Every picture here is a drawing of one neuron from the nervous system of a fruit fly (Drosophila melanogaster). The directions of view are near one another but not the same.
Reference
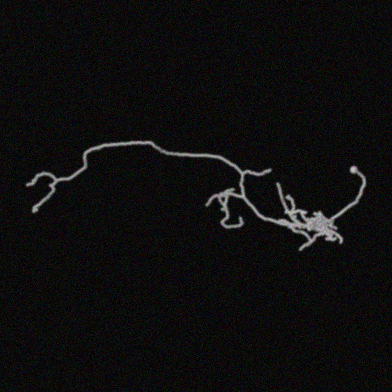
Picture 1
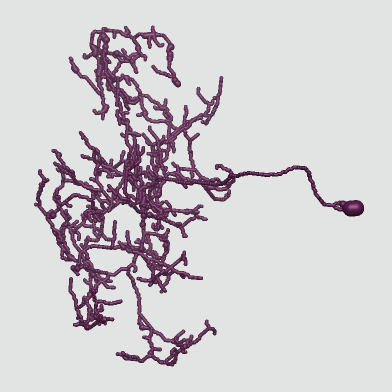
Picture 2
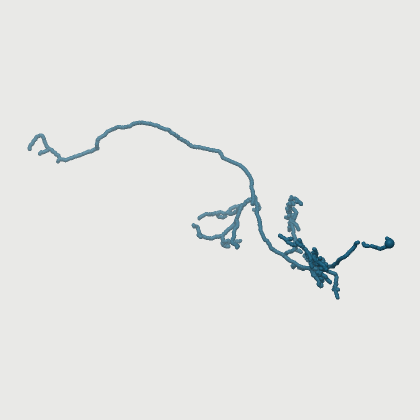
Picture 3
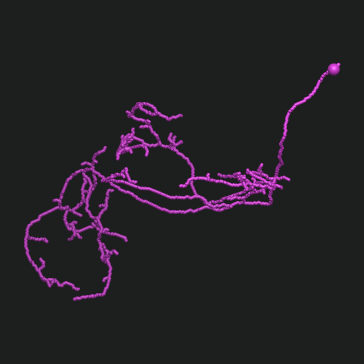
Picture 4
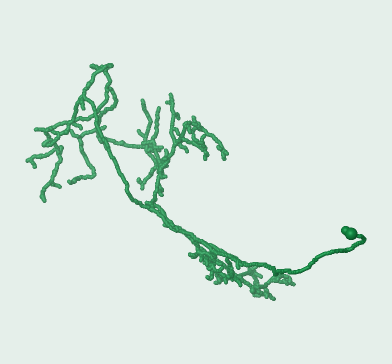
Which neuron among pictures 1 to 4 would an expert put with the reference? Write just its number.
2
